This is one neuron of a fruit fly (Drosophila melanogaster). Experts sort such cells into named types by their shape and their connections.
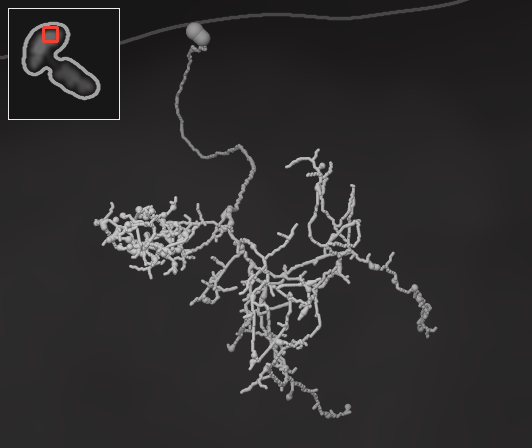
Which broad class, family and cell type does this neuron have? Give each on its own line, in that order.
central-brain intrinsic neuron
hemilineage SLPal3_and_SLPal4_dorsal
SLP171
